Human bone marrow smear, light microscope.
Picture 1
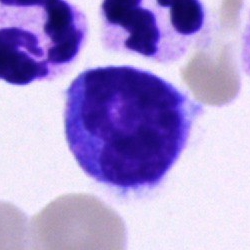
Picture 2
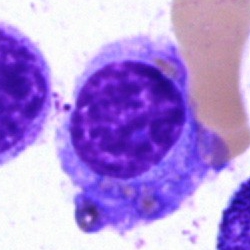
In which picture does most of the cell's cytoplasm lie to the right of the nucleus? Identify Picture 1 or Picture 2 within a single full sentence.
The nucleus is placed toward the left side in the cell of picture 2.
